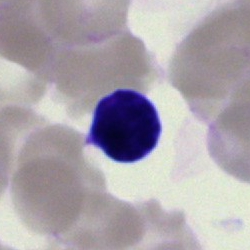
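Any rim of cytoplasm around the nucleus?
No distinct one that I can see.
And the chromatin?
Dense and compact, with no open, fine pattern.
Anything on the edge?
A small pointed tag on the left; no granules show anywhere.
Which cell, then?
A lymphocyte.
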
